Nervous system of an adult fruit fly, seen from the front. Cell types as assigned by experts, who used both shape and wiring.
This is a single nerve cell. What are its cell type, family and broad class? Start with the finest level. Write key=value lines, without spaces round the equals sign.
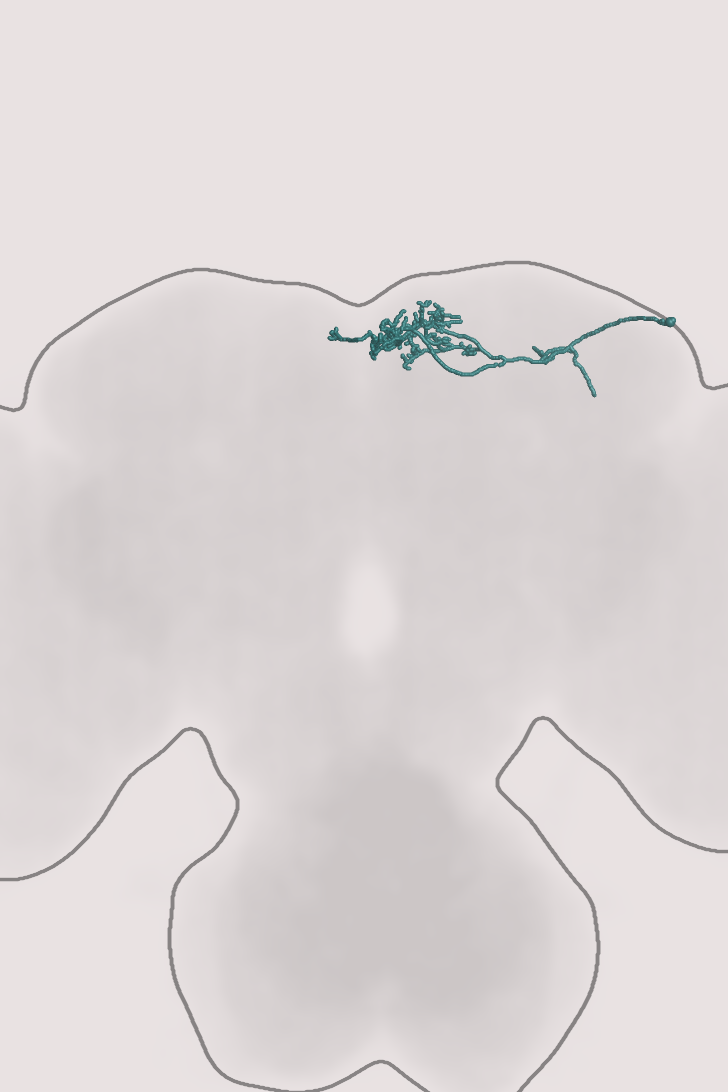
cell_type=SMP222
family=hemilineage SLPpl1
broad_class=central-brain intrinsic neuron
